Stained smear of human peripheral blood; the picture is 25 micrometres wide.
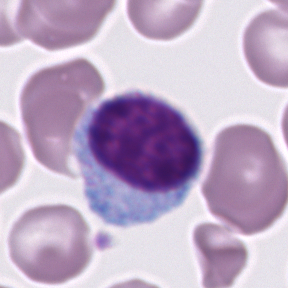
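Typical lymphocyte in a stained peripheral blood smear. Checking the nucleus first, the chromatin is dark purple and clumped, with paler patches between the clumps. Turning to the cytoplasm, it is pale blue, holds no coarse granules and shows no vacuoles.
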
